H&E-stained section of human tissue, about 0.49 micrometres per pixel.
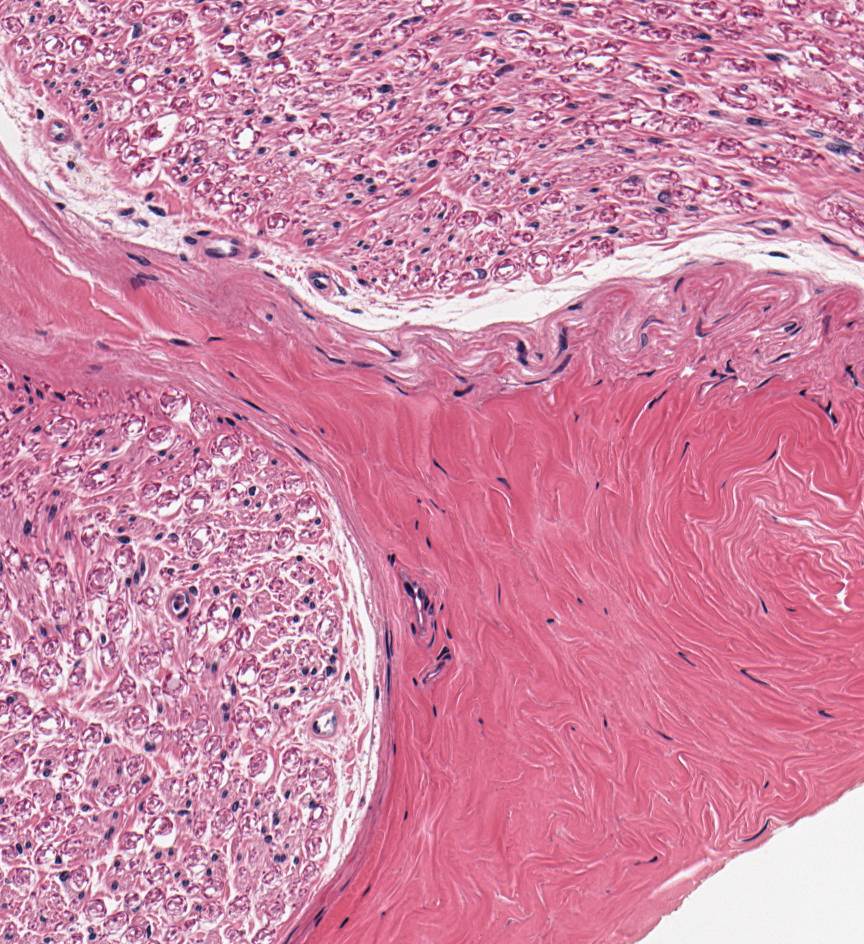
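Tibial nerve. Notice the two rounded fascicles, at top and lower left, parted by a broad band of dense pink fibrous tissue. Inside both, tibial nerve fibres are cut across into many small round profiles; many show a pale halo around a small central pink dot. Small dark oval to elongated nuclei are scattered singly between them.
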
